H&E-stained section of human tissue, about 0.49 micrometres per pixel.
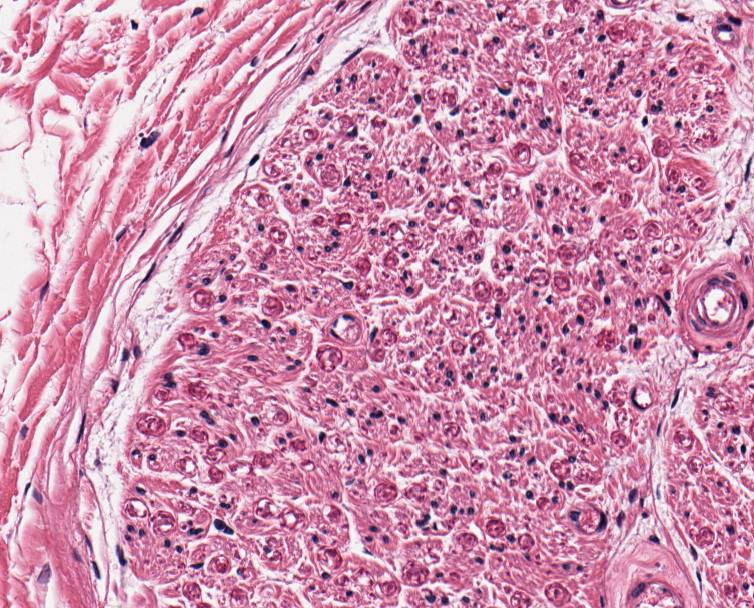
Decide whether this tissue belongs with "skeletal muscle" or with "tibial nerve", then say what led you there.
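Tibial nerve. A large rounded bundle of tightly packed fibres fills the centre and right, with dense connective tissue along its left side. Most fibres are cut across, each a small round profile with a pink central dot inside a pale ring. Small dark nuclei, many elongated or curved, are spread evenly among the fibres. A small thick-walled vessel sits at the right edge.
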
